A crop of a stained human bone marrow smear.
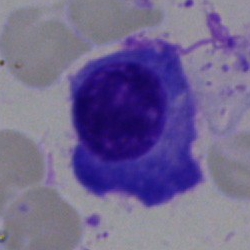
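Plasma cell with an irregular, angular outline rather than a round one. The nucleus lies toward the upper left, and the deep blue cytoplasm forms its widest band below the nucleus.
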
